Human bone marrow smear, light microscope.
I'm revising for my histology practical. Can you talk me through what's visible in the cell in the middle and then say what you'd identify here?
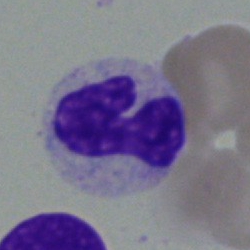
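First, the middle cell's outline: round and smooth. A deep notch cuts into the nucleus from its upper edge. The chromatin is dense dark purple with small paler patches, and I see no vacuoles in the cytoplasm. So this is a band neutrophil.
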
